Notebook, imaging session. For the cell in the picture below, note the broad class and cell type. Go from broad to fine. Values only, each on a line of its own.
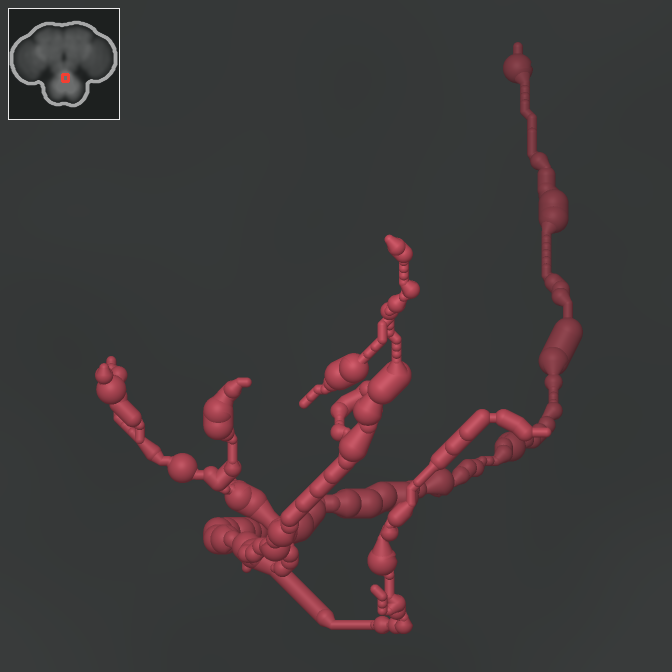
sensory neuron entering the nerve cord
SNxx04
